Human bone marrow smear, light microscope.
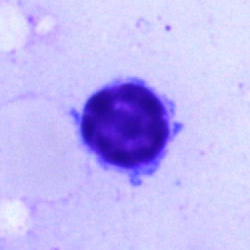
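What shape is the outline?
Roughly round.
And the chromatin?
Dense, dark purple, with a few paler streaks running through the nucleus.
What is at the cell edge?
Small irregular blue tags projecting out.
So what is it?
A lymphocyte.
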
